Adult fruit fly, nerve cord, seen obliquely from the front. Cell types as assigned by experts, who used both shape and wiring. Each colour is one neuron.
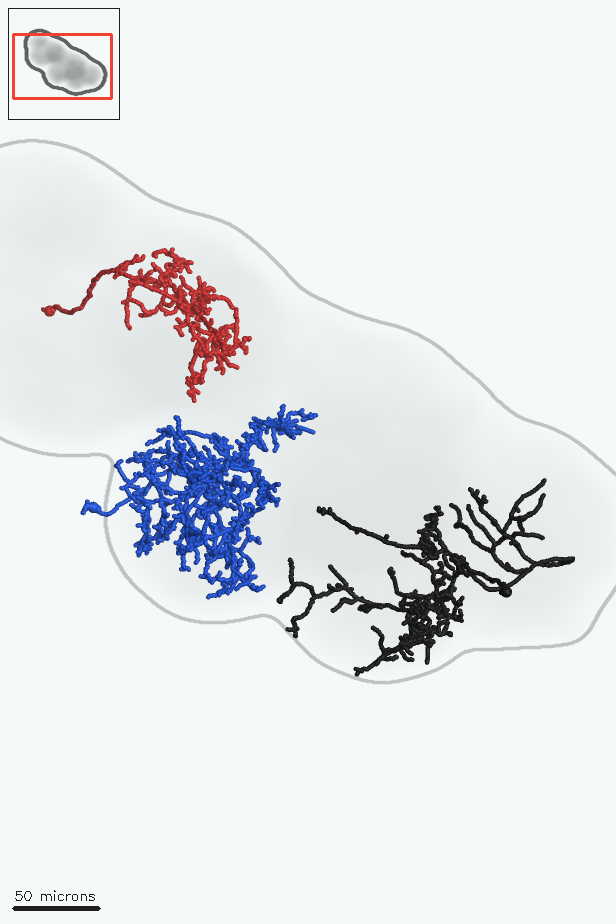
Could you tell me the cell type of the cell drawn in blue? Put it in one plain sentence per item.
The cell type is IN21A020.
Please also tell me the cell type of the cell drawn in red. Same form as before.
The cell type is IN21A039.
